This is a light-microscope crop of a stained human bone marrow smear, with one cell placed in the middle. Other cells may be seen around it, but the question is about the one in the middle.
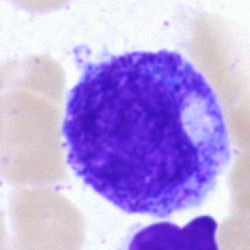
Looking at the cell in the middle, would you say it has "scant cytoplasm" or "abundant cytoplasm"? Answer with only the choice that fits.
Scant cytoplasm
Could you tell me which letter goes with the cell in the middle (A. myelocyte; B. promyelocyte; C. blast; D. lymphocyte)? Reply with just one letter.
B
